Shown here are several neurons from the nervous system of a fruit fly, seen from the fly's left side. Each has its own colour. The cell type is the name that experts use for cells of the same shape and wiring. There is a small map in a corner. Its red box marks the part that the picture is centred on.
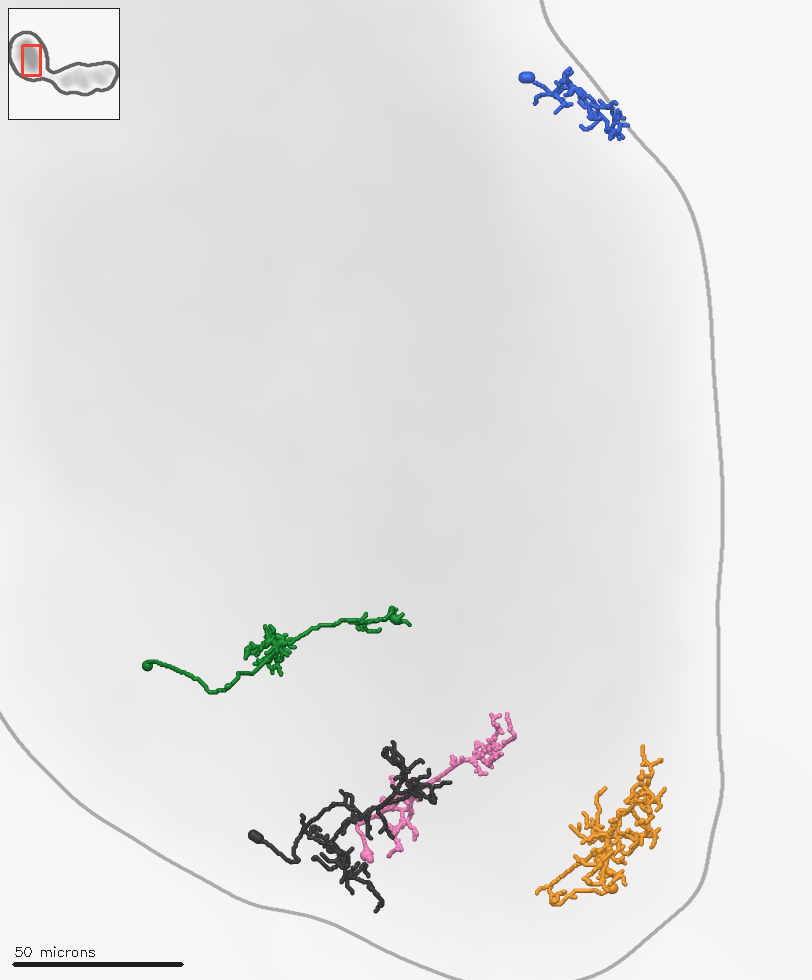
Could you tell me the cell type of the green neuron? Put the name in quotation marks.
"Mi9"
